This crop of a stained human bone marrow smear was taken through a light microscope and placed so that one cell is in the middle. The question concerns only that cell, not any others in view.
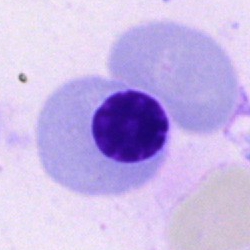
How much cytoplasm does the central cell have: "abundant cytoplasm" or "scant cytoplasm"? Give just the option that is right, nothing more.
Abundant cytoplasm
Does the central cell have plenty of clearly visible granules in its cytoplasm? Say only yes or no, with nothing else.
No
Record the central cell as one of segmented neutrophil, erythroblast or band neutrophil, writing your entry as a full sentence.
The cell around which this crop is centred is an erythroblast.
